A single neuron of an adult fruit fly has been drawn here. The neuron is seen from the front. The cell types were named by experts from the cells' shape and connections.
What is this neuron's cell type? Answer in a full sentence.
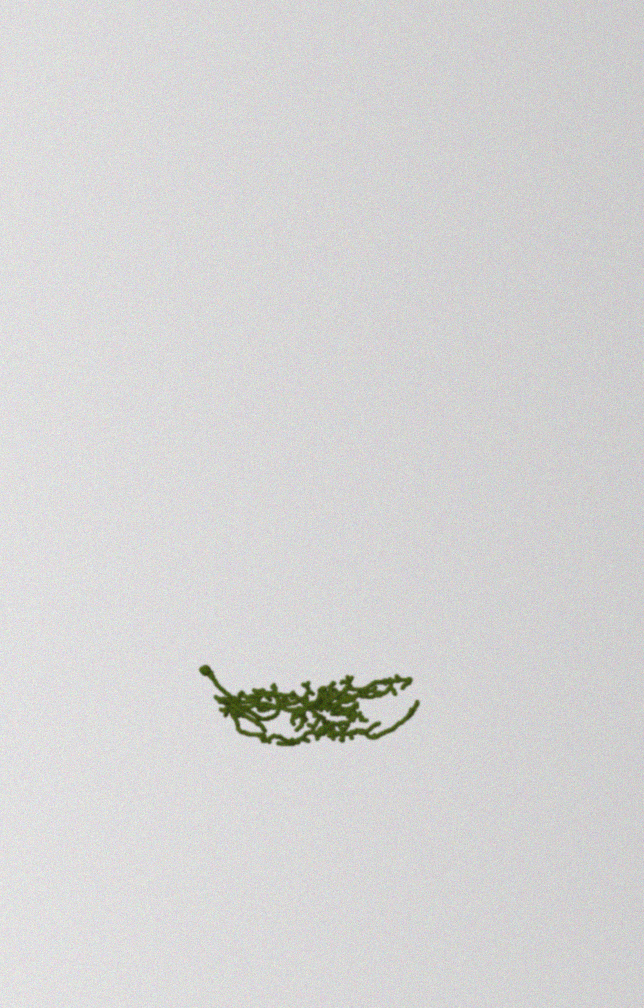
The cell type is GNG355.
